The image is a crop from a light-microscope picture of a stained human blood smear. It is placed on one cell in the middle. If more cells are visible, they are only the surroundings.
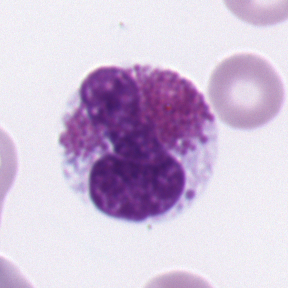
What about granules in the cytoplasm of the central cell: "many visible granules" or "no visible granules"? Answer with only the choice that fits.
Many visible granules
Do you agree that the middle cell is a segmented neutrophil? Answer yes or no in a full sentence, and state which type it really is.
No, the cell at the centre is an eosinophil, which rules out a segmented neutrophil.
